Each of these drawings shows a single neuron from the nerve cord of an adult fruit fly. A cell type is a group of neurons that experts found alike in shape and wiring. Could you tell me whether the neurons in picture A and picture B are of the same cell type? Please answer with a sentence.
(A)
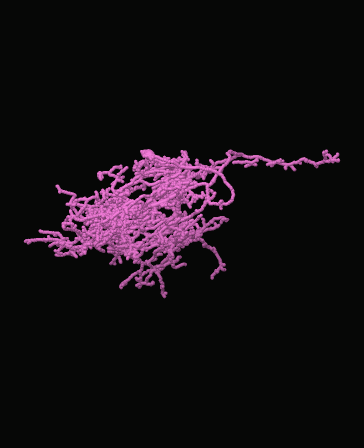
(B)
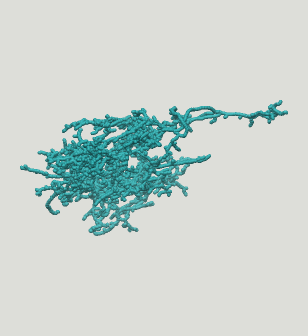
They are of the same cell type.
